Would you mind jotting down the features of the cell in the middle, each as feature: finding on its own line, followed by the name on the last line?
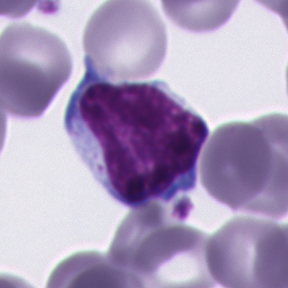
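Nucleus: fills most of the cell; irregular, roughly triangular
Chromatin: dark purple, coarsely clumped
Cytoplasm: pale blue, deeper blue at the cell margin
Extension: thin tongue of cytoplasm reaching upward at upper left
Identity: typical lymphocyte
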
